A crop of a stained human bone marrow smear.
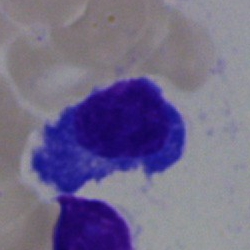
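Plasma cell in the middle of the marrow smear: note the irregular, ragged outline. The nucleus sits off-centre toward the upper right, and the deep blue cytoplasm lies mostly on its lower-left side. Small tag-like projections stick out from the lower-right edge.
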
